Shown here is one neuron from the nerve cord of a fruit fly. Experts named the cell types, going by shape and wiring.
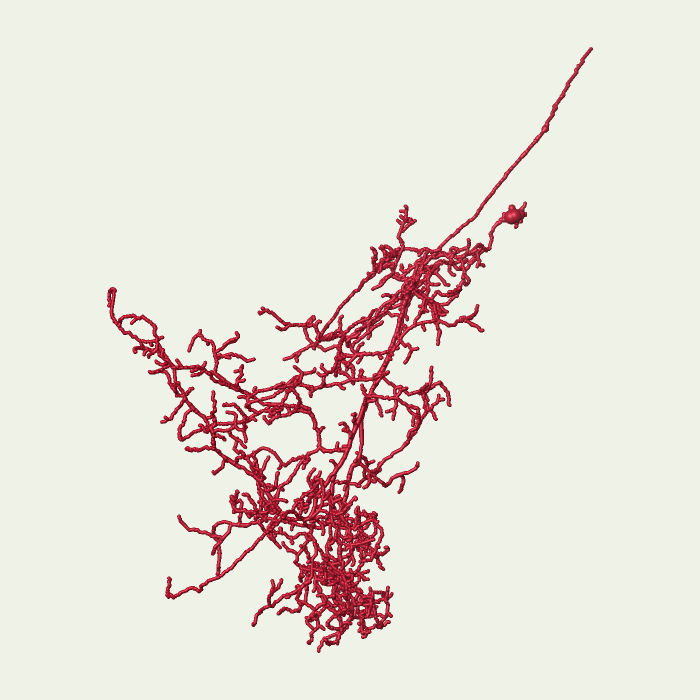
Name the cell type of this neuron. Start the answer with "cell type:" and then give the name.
cell type: AN17B012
